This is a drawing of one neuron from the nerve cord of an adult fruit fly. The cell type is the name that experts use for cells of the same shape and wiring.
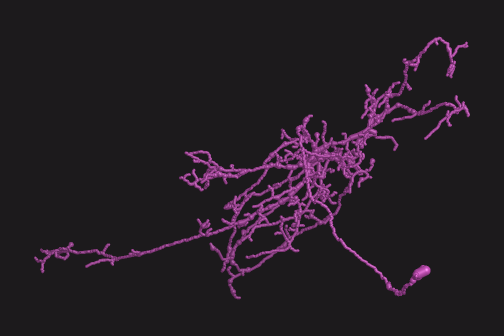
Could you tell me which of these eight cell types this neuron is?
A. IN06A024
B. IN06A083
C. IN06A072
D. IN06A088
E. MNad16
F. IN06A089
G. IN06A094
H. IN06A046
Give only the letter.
H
